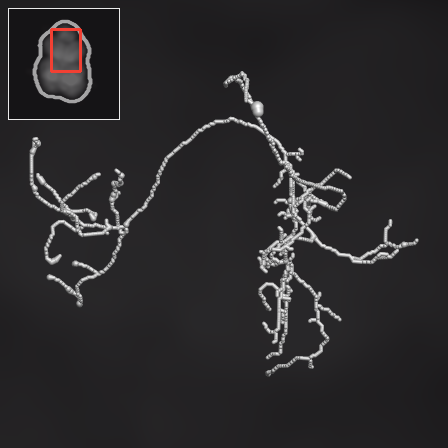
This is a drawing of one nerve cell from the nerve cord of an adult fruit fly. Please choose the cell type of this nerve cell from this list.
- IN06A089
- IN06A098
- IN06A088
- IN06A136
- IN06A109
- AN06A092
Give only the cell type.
IN06A136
